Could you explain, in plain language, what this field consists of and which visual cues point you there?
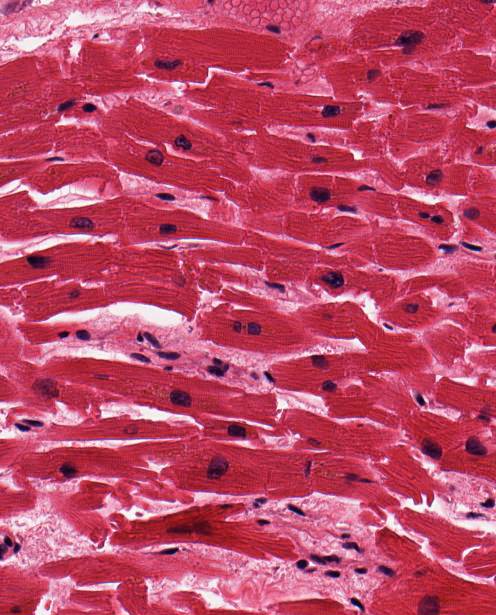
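Myocardium fills this field. Its muscle fibres run roughly horizontally across the whole field, branching and joining neighbouring fibres.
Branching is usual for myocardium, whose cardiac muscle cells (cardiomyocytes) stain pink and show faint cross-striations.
Here the cytoplasm is deep pink-red with fine cross-striations.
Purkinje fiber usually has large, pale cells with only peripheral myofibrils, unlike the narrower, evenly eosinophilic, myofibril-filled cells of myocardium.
Thin strands of pale stroma between the fibres hold small, dark, elongated nuclei.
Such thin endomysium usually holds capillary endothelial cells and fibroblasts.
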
